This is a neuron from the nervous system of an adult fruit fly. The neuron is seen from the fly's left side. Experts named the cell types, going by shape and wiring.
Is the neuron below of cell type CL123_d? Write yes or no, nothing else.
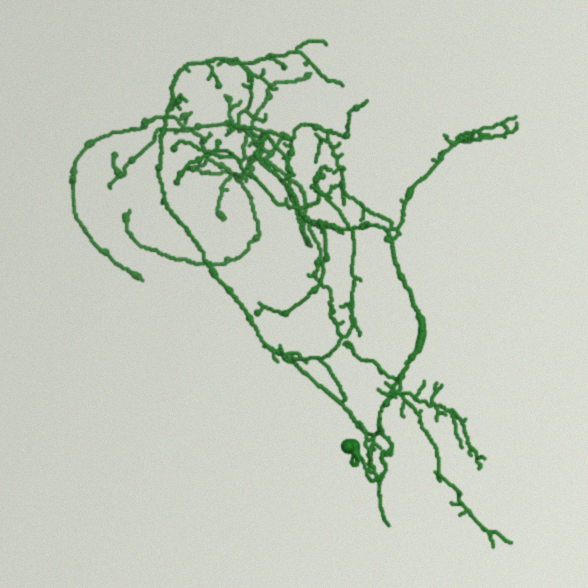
no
